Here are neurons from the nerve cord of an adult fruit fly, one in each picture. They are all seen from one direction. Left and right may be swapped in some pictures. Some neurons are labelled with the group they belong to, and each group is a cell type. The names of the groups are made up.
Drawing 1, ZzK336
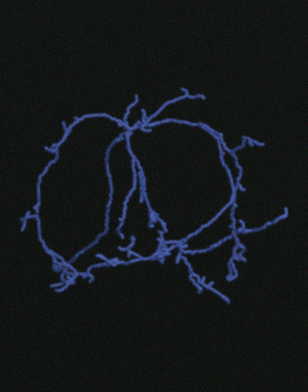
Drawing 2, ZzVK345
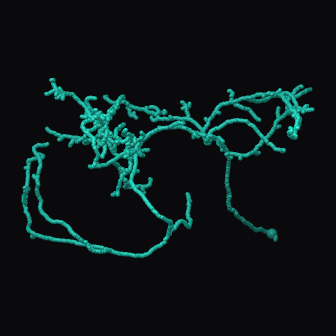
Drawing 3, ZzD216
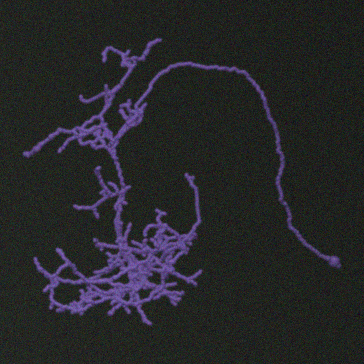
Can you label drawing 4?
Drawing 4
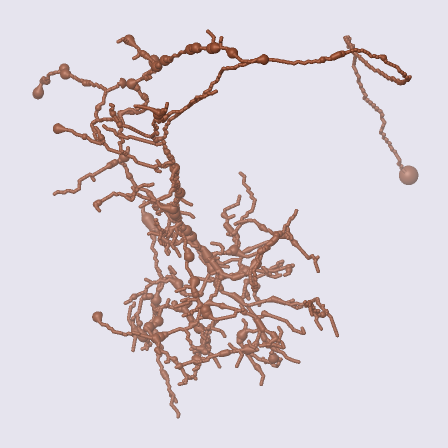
ZzD216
